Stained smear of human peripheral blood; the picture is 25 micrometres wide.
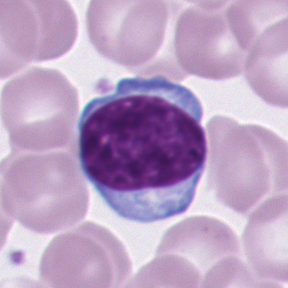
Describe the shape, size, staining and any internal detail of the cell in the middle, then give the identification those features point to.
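An oval nucleus, about 11 by 9 micrometres, has a smooth edge with no notches or lobes. Its chromatin is dark purple and coarsely clumped. Pale blue cytoplasm lies mostly in a broad crescent below the nucleus. This cytoplasm is a deeper blue toward the cell edge than next to the nucleus. The cell is a typical lymphocyte.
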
